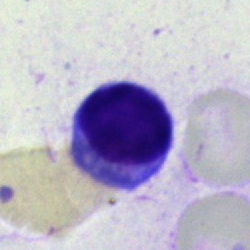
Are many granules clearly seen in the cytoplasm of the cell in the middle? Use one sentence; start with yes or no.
No, visible granules are absent from the cytoplasm of this cell.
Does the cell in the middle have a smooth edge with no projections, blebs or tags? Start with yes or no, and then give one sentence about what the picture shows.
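Yes. The cell outline is roughly round and smooth, with no surface projections.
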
